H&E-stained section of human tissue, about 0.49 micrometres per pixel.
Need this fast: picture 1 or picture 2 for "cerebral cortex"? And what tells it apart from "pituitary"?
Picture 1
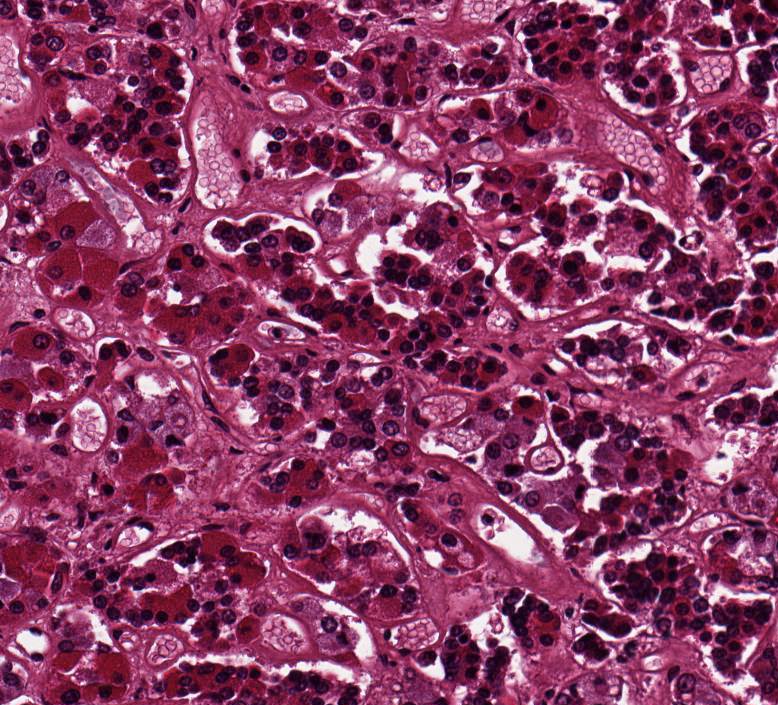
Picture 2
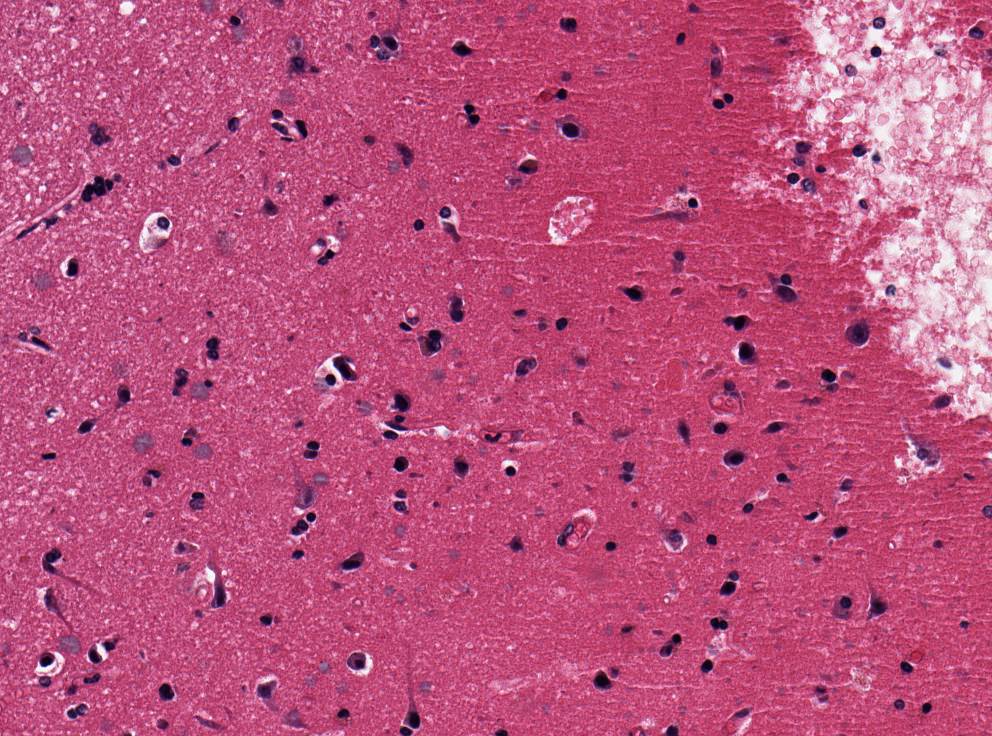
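The pituitary is shown in picture 1, the cerebral cortex in picture 2. In picture 1 the cells are arranged in small rounded nests and cords separated by thin pink fibrous septa, with white retraction clefts parting many nests from those septa. Their nuclei are small, round, dark and fairly uniform, one per cell, and many scattered cells have bright red, densely eosinophilic cytoplasm. Picture 2 consists mostly of a finely granular pink neuropil background with small round dark nuclei, little cytoplasm visible, scattered fairly evenly throughout. Larger neurons with triangular pink cytoplasm and one tapering process occur mainly in the left and lower parts, and many cells sit within clear empty halos.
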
